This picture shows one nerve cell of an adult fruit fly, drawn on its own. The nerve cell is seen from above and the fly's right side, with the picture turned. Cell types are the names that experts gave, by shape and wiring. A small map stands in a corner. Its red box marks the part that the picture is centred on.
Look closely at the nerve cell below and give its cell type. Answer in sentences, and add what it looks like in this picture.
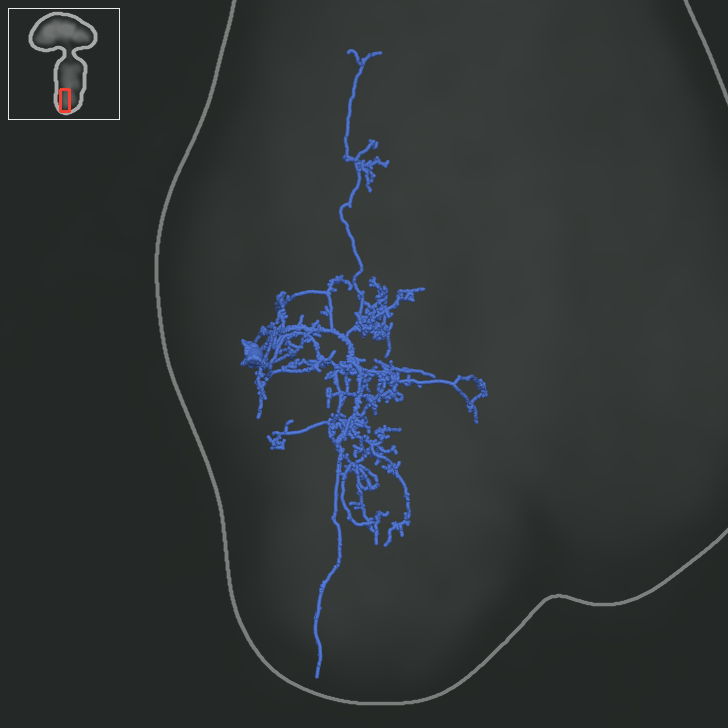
The cell type is MNad09. It is a motor neuron of the nerve cord. It is in the nerve cord and does not reach the brain. Dozens of branch ends can be seen.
